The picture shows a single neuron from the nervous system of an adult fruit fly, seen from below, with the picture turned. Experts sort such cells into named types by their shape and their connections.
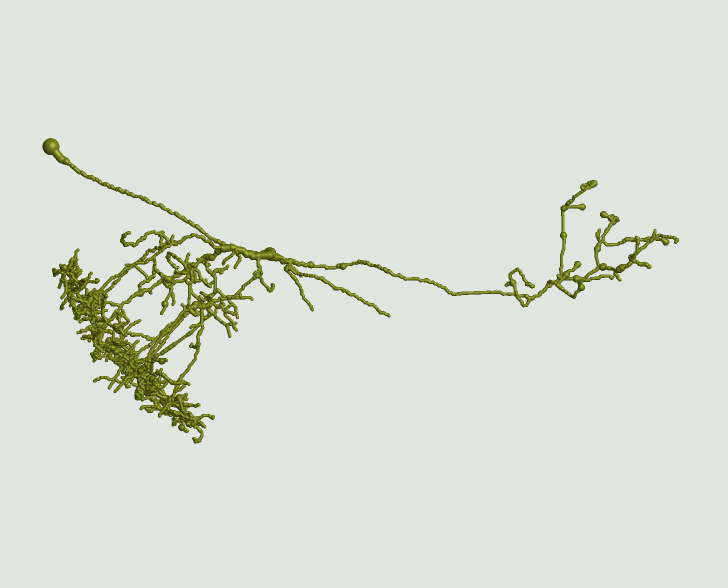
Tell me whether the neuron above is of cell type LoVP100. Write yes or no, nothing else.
no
